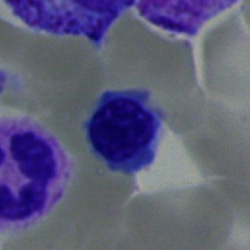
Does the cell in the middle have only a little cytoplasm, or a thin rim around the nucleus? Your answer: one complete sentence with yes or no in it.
Yes, most of this cell is taken up by its nucleus.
